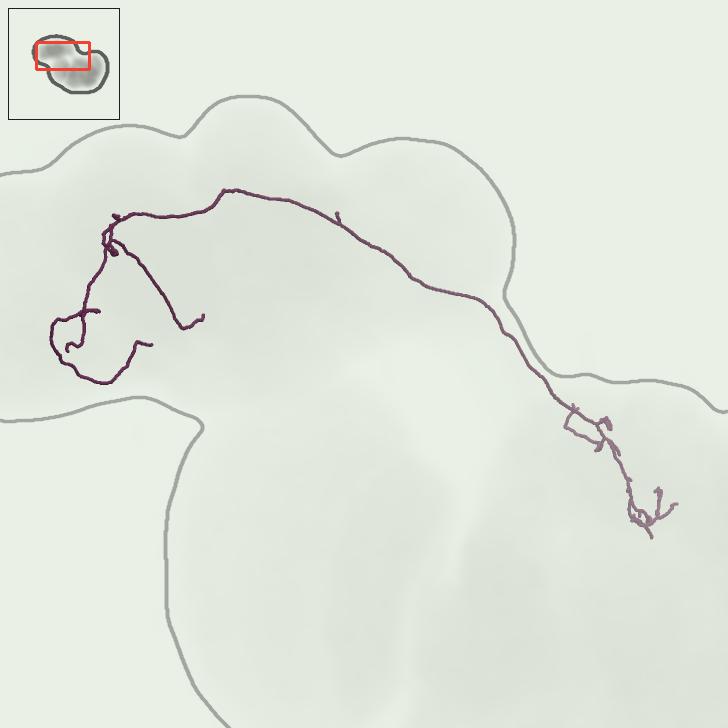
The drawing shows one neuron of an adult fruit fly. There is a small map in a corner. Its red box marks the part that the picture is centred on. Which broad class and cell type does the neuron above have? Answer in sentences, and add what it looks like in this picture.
It is a sensory neuron descending to the nerve cord. Its cell type is LN-DN2. In this view it is wider than it is tall.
